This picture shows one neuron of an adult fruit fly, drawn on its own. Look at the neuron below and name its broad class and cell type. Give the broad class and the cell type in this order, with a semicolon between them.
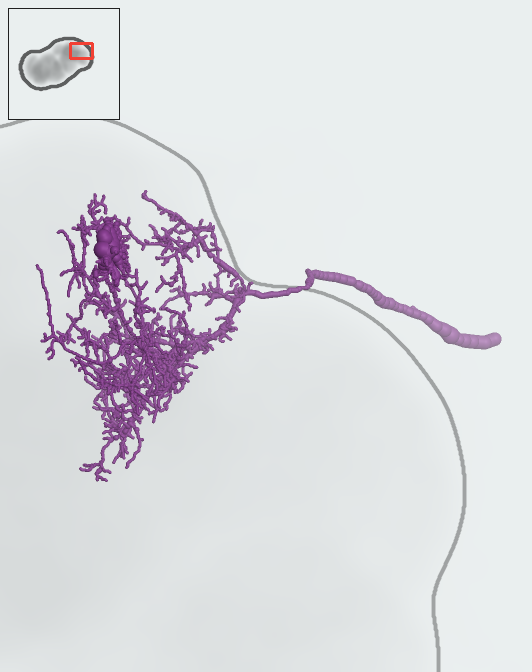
motor neuron of the nerve cord; Tr flexor MN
